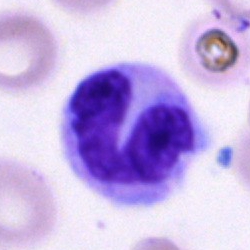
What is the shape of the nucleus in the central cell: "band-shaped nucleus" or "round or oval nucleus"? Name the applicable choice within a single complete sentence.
A curved band without separate lobes is the shape of the nucleus.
